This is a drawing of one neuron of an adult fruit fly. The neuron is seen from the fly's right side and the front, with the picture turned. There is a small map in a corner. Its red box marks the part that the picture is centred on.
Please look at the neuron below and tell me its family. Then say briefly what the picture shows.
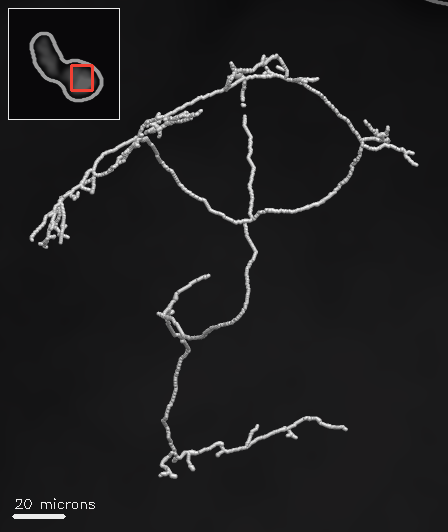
Its family is hemilineage DM6_central1. Its broad class is central-brain intrinsic neuron. By the scale bar it is about 170 microns tall in this view. In this view it is about as wide as it is tall.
